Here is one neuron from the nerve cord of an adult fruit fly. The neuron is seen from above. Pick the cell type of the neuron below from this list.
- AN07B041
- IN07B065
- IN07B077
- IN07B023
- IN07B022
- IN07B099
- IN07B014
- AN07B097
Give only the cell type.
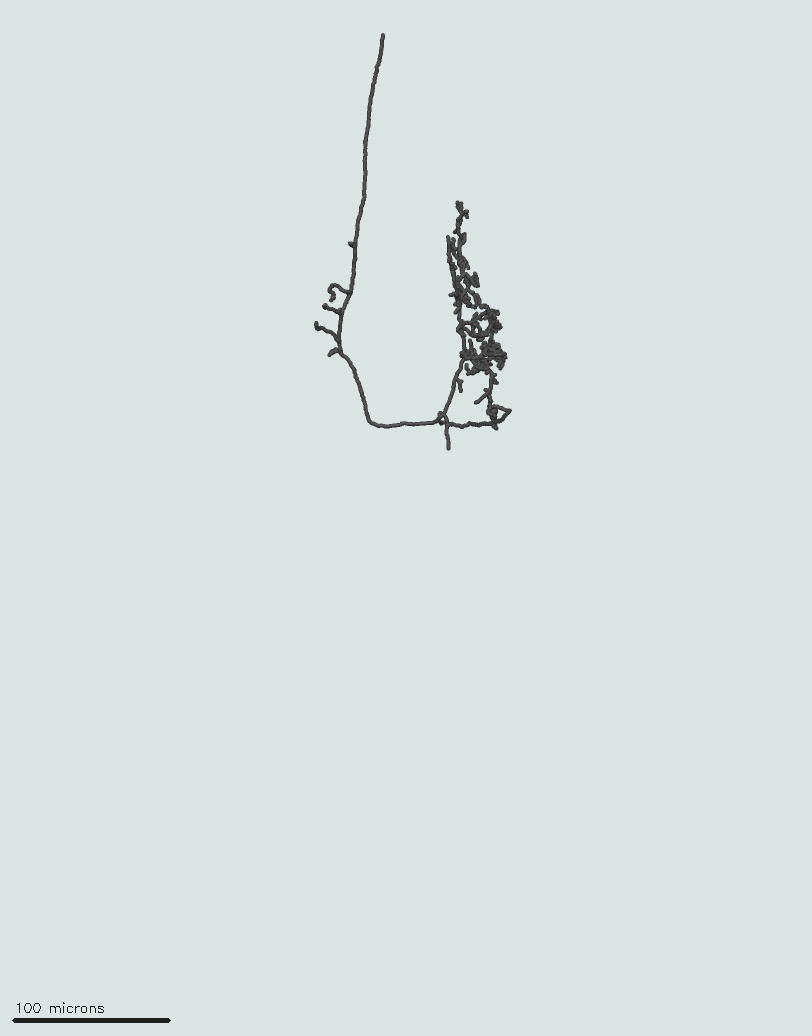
AN07B041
